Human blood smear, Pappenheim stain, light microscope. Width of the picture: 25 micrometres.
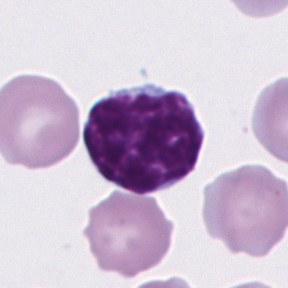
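Typical lymphocyte in a stained smear of peripheral blood. The nucleus is roughly round and has no lobes or visible nucleoli. No granules are visible in the cytoplasm. The top edge of the cell is slightly ragged, with a tiny separate fleck just above it.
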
